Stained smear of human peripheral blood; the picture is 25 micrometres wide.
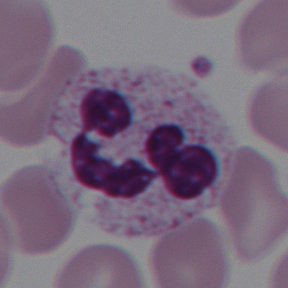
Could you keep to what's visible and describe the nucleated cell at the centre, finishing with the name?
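Let me go round it: the outline is round and smooth. Inside, the nucleus breaks into several lobes held together by narrow connections. Its chromatin is dense and stains dark purple. The cytoplasm around it is pale pink. This is a segmented neutrophil.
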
